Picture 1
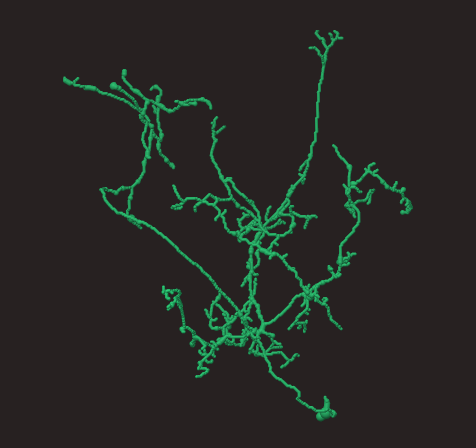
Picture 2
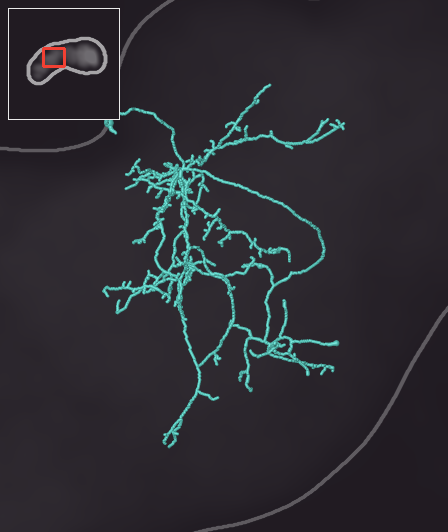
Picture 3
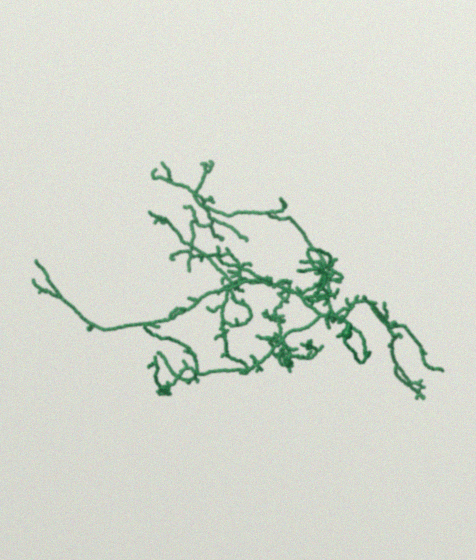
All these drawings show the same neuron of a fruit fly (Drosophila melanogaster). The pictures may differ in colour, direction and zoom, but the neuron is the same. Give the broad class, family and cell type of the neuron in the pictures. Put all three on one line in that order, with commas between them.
nerve-cord intrinsic neuron, hemilineage 06B, IN06B059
